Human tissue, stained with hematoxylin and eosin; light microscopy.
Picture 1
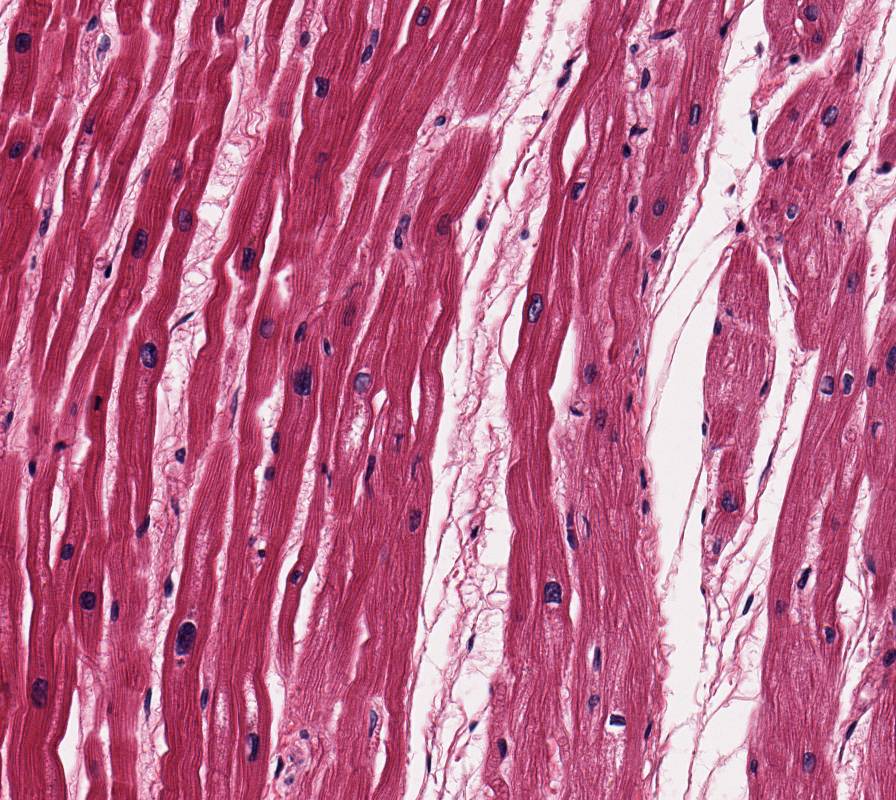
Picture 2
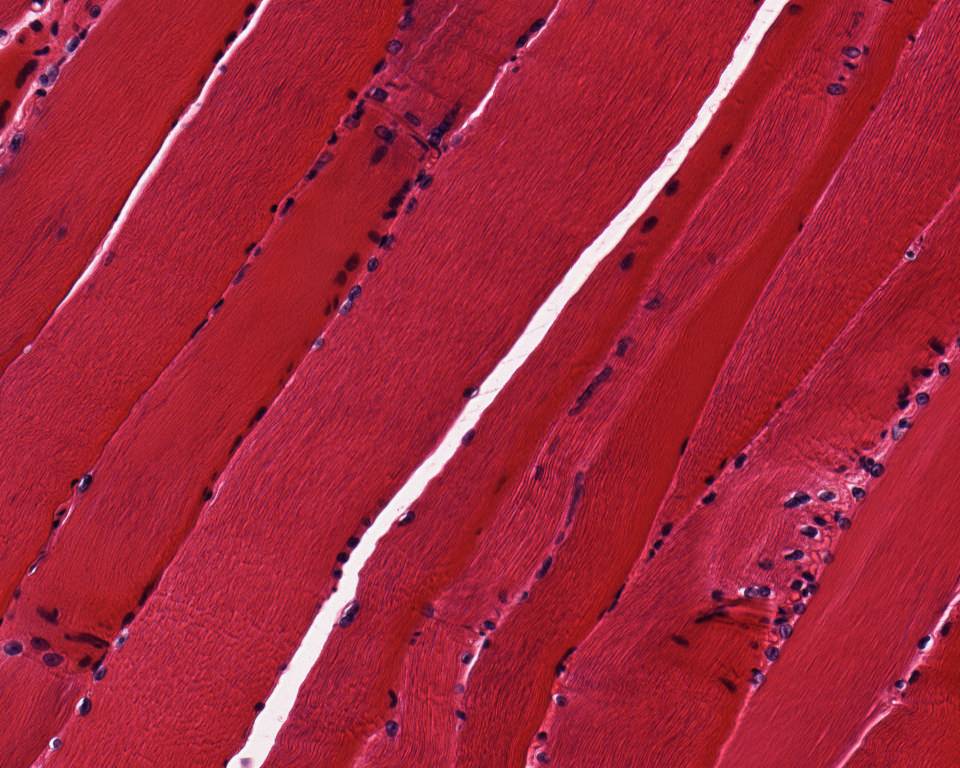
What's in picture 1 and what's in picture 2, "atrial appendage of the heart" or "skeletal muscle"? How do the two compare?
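Picture 1 is atrial appendage of the heart; picture 2 is skeletal muscle. Check one, fibre shape: picture 1 has long fibres in parallel bands, some branching to join neighbours.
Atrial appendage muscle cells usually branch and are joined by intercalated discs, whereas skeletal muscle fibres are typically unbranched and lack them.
Check two, nuclei: picture 1 has them singly along the fibres, not in rows or clusters; picture 2 has dark, elongated ones at fibre edges, not centres.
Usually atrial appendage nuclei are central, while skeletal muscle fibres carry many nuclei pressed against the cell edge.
Check three: picture 1's deep pink cytoplasm shows fine lengthwise striations.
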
